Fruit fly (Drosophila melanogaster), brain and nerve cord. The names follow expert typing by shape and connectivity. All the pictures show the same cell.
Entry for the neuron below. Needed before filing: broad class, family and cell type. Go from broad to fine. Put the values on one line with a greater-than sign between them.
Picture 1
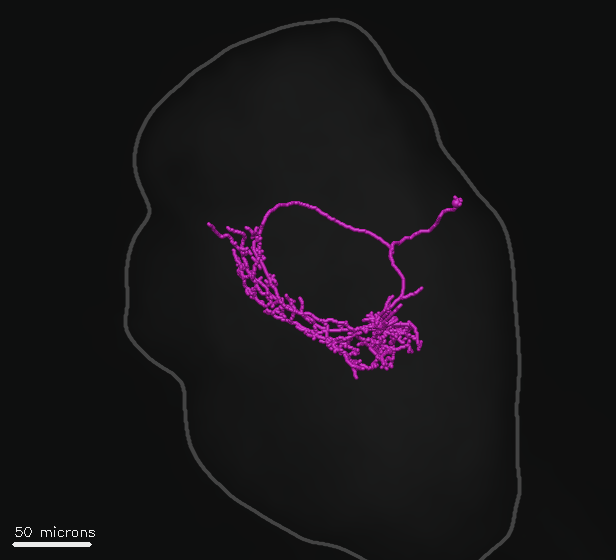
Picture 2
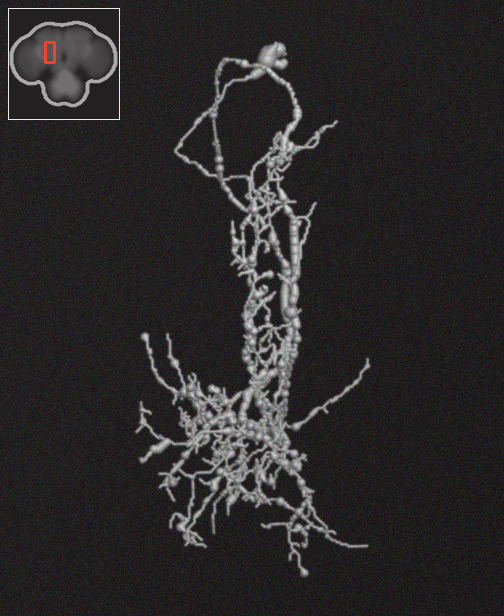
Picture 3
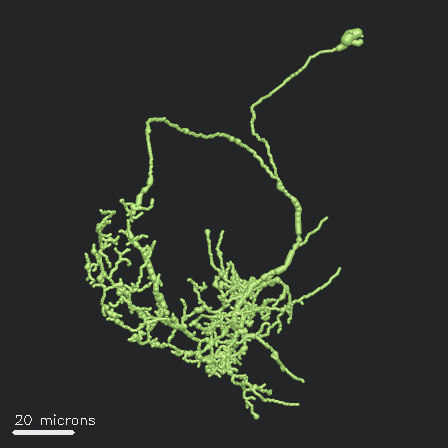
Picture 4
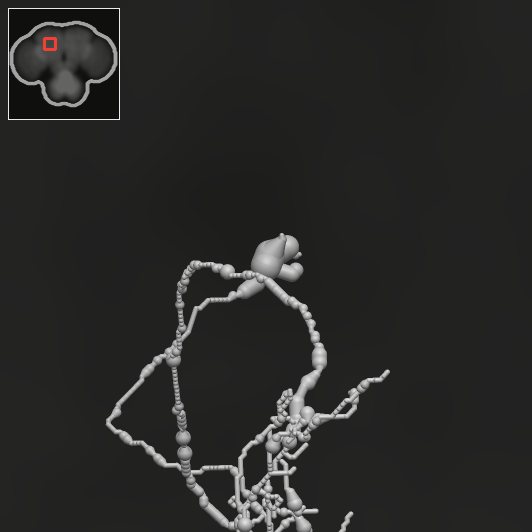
central-brain intrinsic neuron > hemilineage VLPp&l1_posterior > WED122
